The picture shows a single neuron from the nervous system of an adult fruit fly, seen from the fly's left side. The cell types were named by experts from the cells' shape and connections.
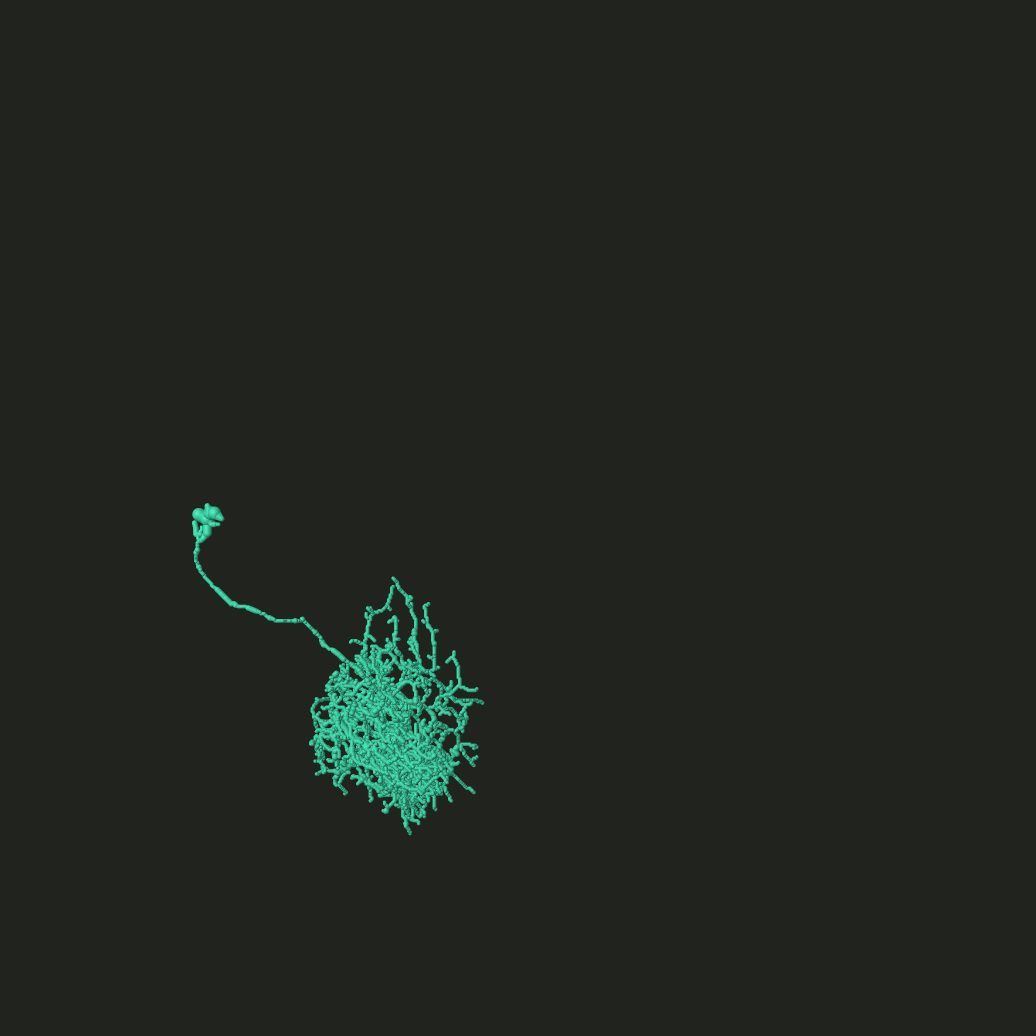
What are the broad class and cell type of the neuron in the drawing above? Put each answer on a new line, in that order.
central-brain intrinsic neuron
GNG090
